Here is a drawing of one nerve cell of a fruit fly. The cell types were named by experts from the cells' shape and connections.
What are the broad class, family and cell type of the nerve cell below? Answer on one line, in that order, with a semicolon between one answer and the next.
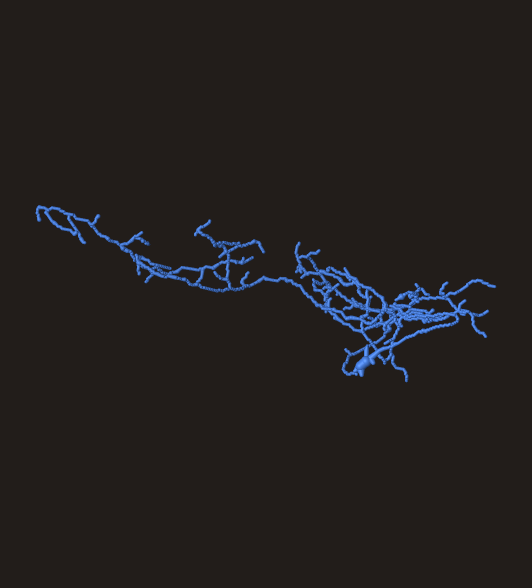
central-brain intrinsic neuron; hemilineage SMPpd2; SMP540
